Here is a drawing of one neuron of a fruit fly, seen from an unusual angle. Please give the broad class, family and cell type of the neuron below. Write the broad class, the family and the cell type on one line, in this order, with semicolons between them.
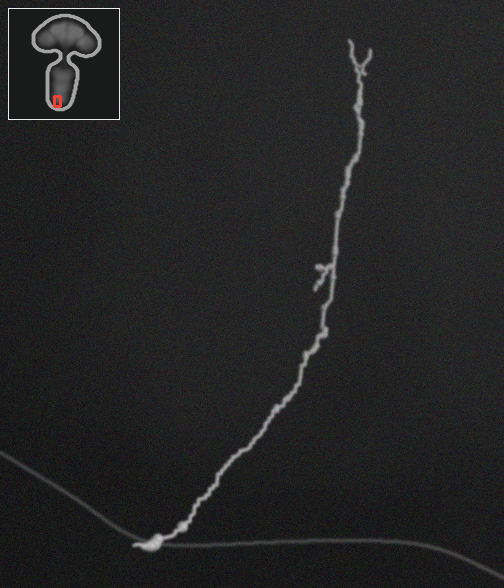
sensory neuron entering the nerve cord; class gustatory; LgLG2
